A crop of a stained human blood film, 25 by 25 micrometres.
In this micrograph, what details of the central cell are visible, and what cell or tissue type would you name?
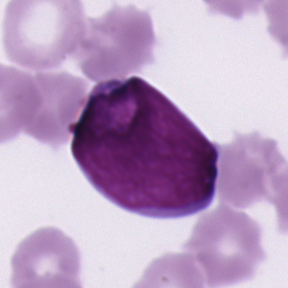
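Outline angular, several fairly straight sides; cell about 14 by 11 micrometres. Nucleus fills about 90% of the cell's area. Cytoplasm scant, no clear rim around the nucleus. Paler, lighter-staining patch in the upper left part of the cell. No distinct granules seen. Result: myeloblast.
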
